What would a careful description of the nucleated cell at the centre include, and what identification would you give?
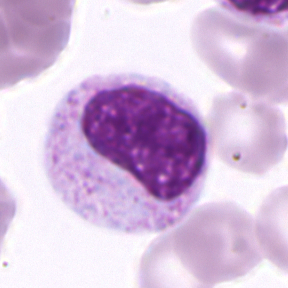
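You'll notice the outline is nice and round, smooth all the way. The nucleus is oval, with a shallow dent along its lower-left edge, and it's pushed off-centre toward the upper right. There aren't any vacuoles in the cytoplasm either. So that one's a metamyelocyte.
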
